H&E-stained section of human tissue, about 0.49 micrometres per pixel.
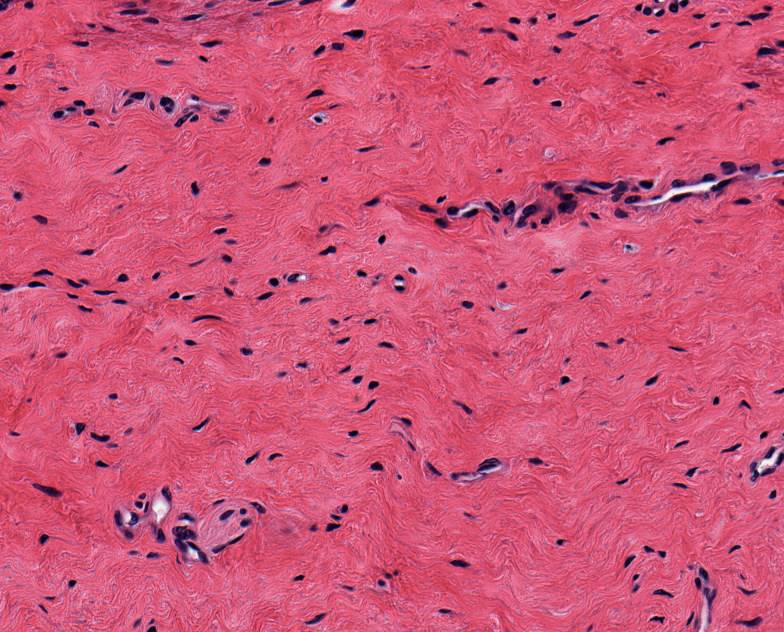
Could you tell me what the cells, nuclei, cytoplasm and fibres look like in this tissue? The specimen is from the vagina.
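Whole field: dense pink fibrous connective tissue, no epithelium anywhere. Cells are fibroblasts with small, dark, slender spindle-shaped nuclei and no distinct cytoplasm separate from the surrounding pink collagen. Nuclei sparse, evenly scattered; collagen far outweighs cells.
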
